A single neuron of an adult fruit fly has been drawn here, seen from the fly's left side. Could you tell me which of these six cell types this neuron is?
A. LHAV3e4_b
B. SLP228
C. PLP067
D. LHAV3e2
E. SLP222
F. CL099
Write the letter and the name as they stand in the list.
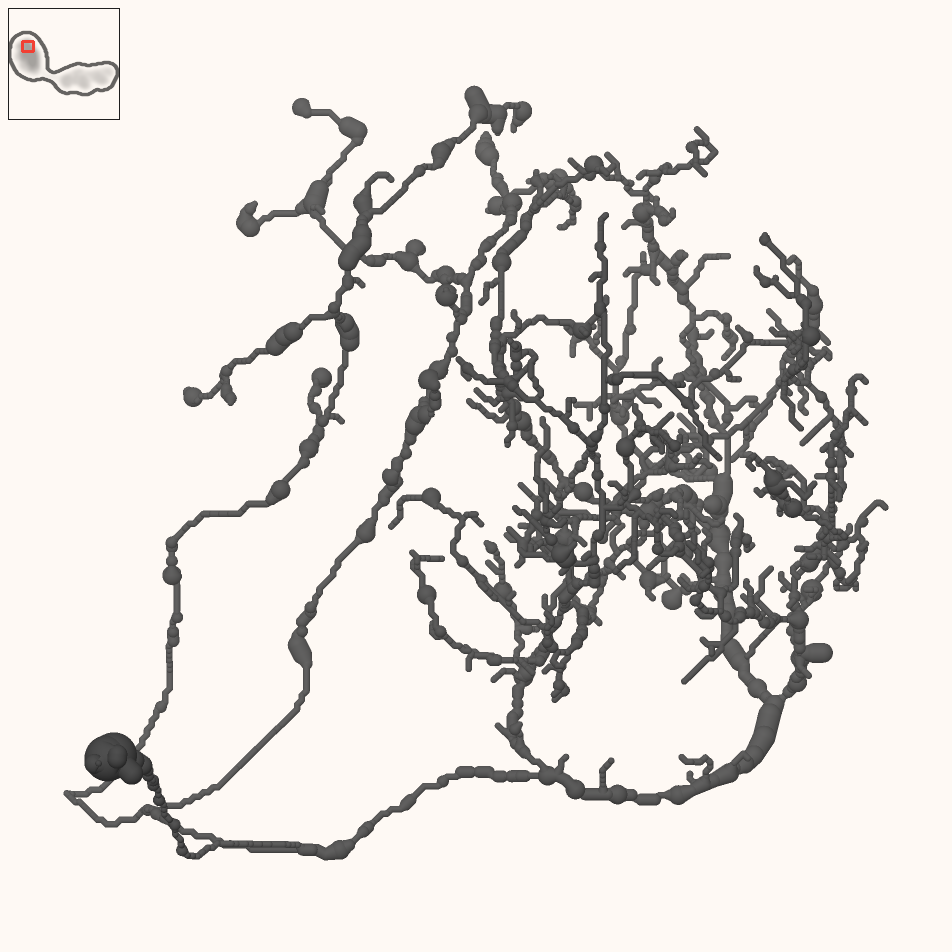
A. LHAV3e4_b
